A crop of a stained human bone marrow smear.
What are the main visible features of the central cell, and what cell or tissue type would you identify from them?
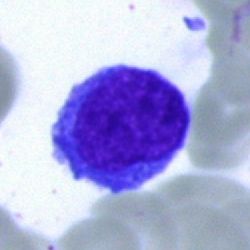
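Cytoplasm: only a thin rim around the nucleus, widest at the lower left. Chromatin: finely stippled, with no coarse clumps. Edge: slightly ragged at the lower left. Name: blast.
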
